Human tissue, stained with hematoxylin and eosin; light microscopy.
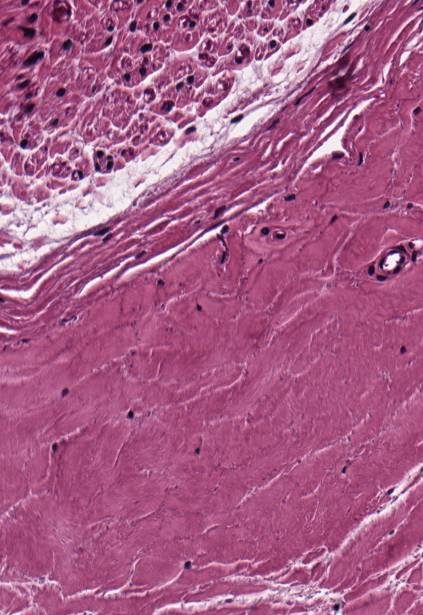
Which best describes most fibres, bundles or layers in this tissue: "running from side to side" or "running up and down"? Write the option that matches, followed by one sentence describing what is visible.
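Running from side to side. The fibres of the dense tissue lie in broad wavy bands running mostly across the field rather than up and down.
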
